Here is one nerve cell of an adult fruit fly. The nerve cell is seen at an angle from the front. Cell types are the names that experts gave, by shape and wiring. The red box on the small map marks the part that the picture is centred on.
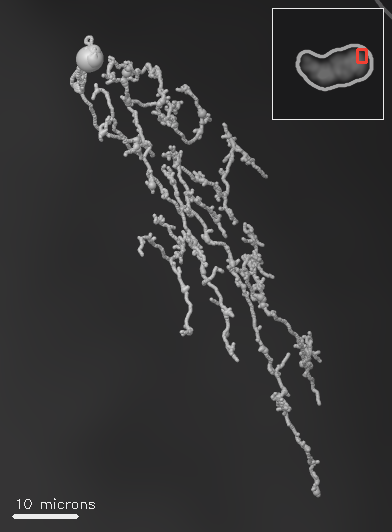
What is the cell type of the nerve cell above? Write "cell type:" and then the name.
cell type: Cm22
